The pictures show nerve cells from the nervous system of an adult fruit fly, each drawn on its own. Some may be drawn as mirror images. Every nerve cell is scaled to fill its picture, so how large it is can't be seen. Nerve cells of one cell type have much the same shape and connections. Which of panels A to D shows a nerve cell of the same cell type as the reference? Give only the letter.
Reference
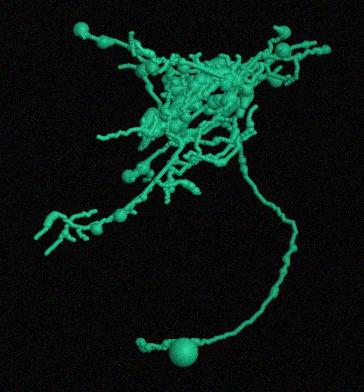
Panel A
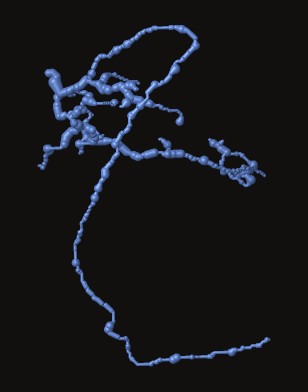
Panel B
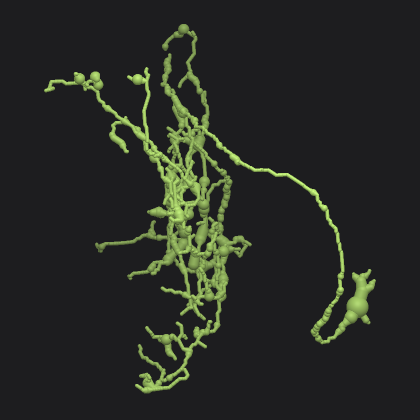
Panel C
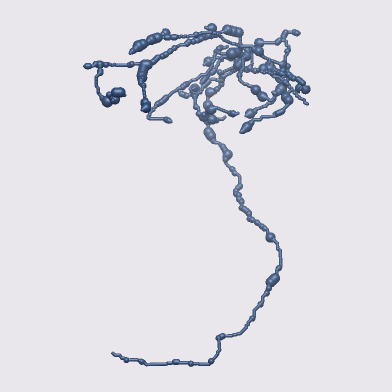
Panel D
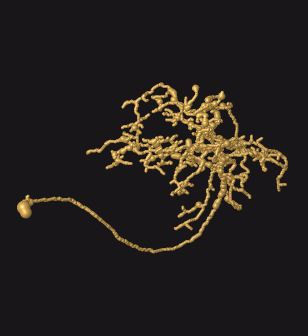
B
